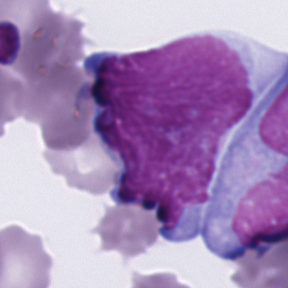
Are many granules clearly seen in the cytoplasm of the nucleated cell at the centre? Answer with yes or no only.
No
